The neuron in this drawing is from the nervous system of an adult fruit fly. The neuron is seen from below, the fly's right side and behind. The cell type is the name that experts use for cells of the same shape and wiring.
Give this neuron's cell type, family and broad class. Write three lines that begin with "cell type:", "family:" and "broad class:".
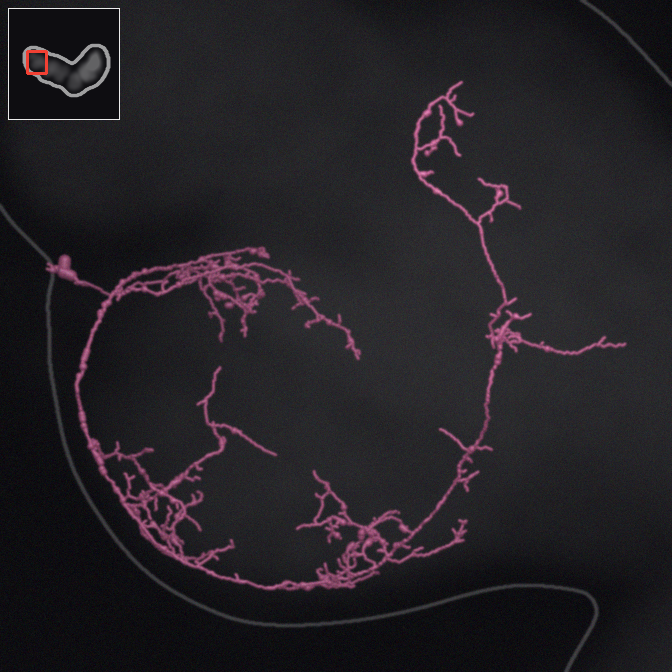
cell type: IN19A060_d
family: hemilineage 19A
broad class: nerve-cord intrinsic neuron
